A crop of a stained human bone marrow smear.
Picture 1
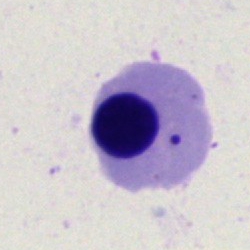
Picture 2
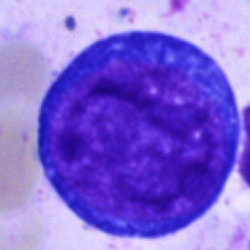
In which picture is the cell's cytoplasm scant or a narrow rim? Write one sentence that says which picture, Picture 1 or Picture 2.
For the cell in picture 2, the cytoplasm forms just a thin rim.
